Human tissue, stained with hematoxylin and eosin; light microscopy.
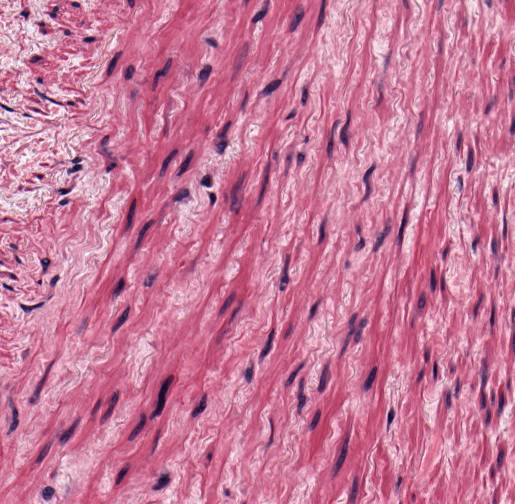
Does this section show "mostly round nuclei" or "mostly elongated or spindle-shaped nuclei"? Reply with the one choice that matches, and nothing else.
Mostly elongated or spindle-shaped nuclei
